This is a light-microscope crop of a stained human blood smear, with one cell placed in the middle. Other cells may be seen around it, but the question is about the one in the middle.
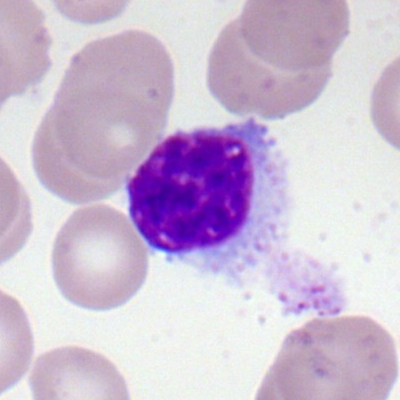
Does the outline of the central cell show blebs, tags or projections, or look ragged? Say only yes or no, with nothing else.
Yes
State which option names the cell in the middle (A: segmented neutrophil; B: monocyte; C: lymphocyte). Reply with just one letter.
C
